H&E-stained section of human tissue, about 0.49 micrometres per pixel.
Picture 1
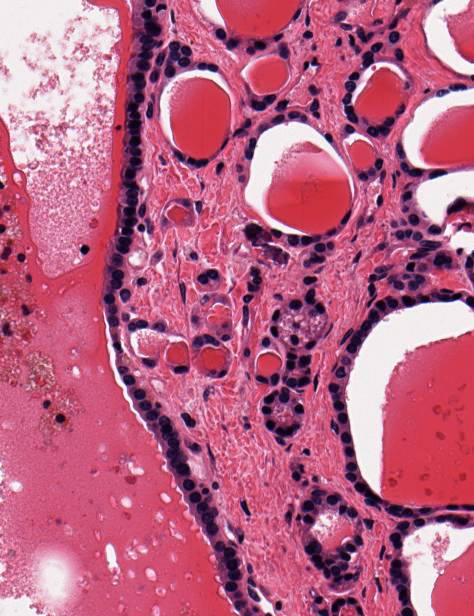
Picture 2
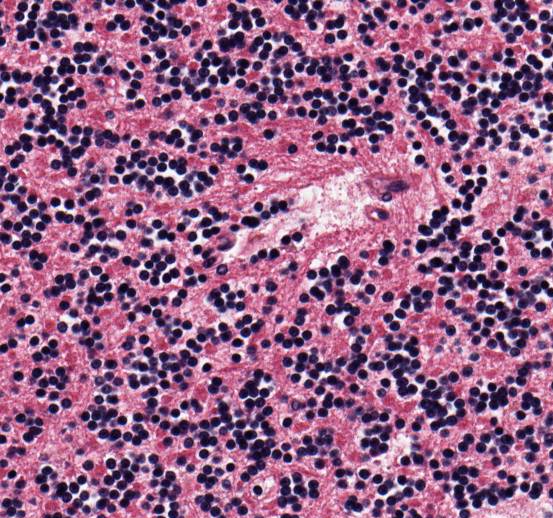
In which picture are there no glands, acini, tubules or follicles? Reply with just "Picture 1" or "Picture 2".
Picture 2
